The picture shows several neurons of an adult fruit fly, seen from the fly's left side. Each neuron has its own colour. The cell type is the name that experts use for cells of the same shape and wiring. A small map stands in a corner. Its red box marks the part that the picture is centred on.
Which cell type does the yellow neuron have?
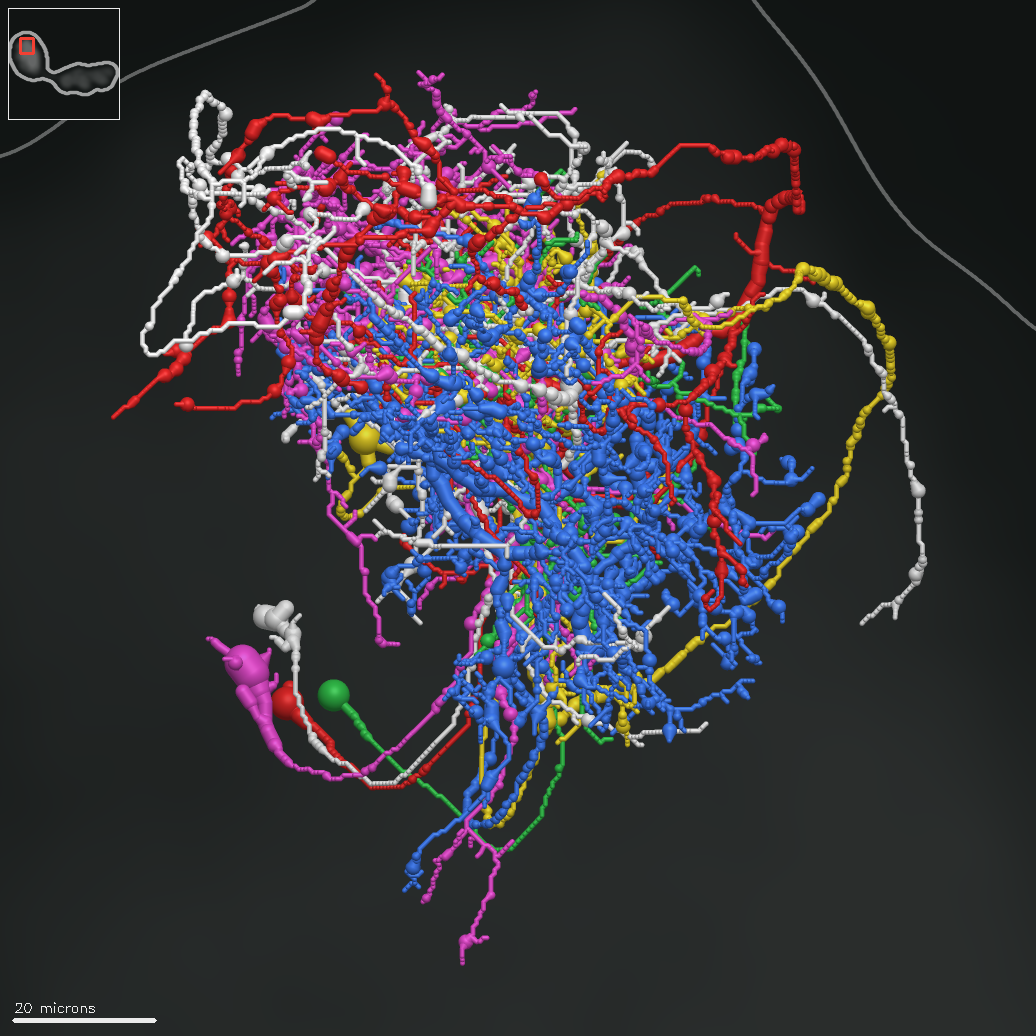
SLP058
